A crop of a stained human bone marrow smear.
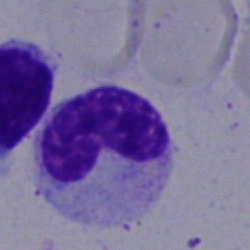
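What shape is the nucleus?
Curved like a kidney or horseshoe, with a deep notch opening downward.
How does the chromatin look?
Dark purple and coarsely clumped, with small paler patches between the clumps.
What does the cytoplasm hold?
Sparse, fine purplish granules.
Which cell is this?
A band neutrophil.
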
